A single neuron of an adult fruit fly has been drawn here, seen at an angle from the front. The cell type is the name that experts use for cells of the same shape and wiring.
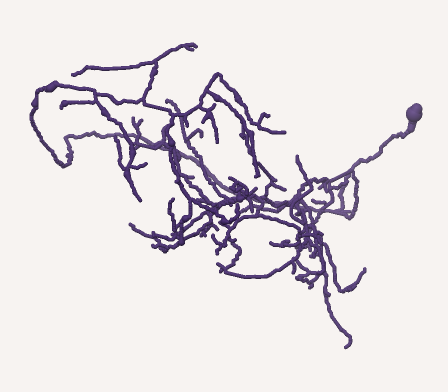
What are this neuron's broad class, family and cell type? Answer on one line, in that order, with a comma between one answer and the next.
central-brain intrinsic neuron, hemilineage DL1_dorsal, SLP369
